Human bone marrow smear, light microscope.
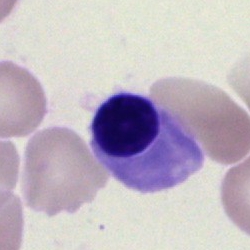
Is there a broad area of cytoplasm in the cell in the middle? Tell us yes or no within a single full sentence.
Yes, abundant cytoplasm encircles the nucleus of the cell.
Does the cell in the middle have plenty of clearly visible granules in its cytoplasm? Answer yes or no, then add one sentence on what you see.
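No. No distinct granules are seen in the cytoplasm.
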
